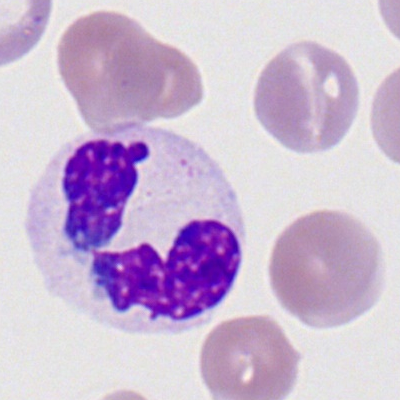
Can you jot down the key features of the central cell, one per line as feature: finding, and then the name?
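Nucleoli: none seen
Granules: fine, sparse, pinkish-purple, scattered through cytoplasm
Outline: roughly round
Nucleus position: mostly left and lower part; wider cytoplasm upper right
Name: segmented neutrophil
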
